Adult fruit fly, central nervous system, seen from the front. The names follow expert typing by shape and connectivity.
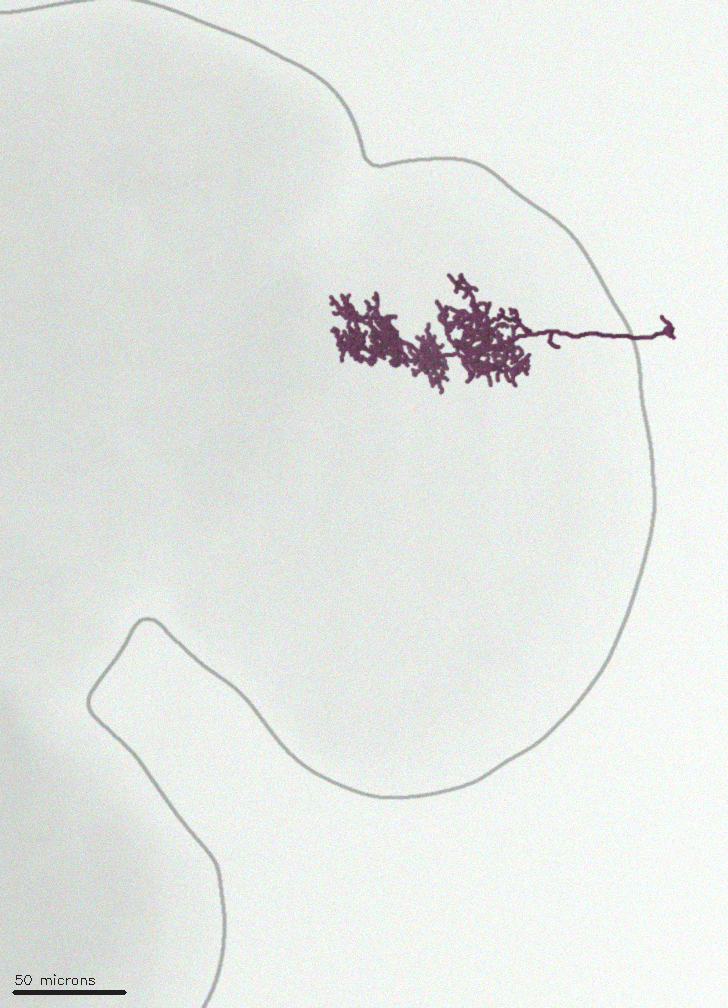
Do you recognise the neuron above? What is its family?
TmY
